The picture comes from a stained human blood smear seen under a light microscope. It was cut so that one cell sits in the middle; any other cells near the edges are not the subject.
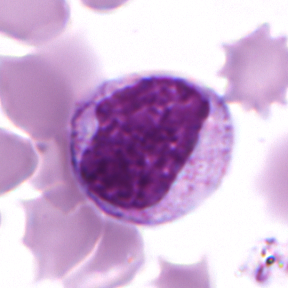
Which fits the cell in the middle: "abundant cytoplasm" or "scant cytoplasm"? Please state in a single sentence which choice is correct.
What cytoplasm the cell has forms just a narrow rim.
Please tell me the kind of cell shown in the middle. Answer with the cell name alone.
metamyelocyte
